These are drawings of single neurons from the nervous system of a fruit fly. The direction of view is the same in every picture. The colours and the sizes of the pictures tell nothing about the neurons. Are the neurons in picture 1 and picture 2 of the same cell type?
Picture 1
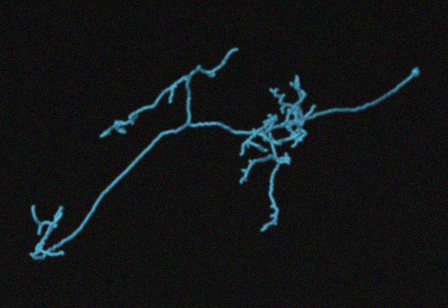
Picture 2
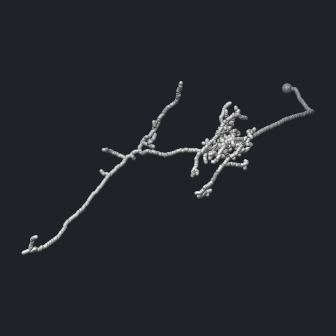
no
